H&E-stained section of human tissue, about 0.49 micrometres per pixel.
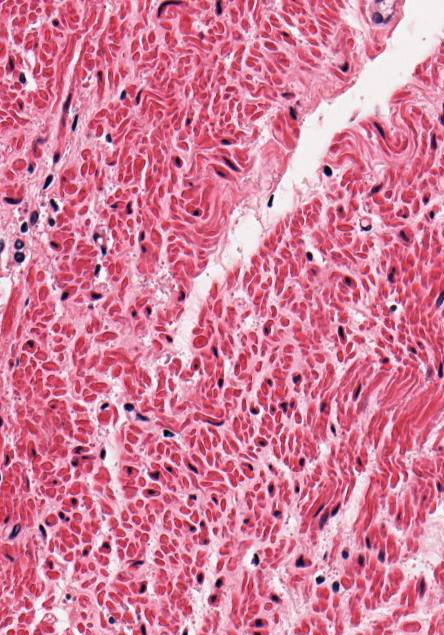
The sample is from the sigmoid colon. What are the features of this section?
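Along the right edge, the fibres are cut lengthwise and follow a wavy course. Between the muscle bundles there's only scant, pale, loose connective tissue. Searching the whole field, I find no epithelium or glands.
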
